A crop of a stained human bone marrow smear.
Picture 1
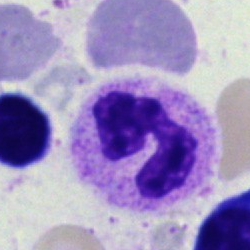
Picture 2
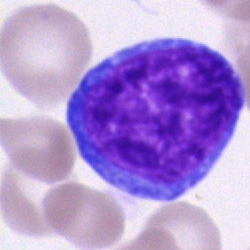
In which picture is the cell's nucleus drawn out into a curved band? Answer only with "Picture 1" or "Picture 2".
Picture 1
